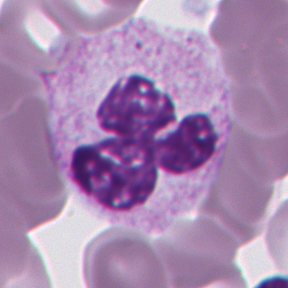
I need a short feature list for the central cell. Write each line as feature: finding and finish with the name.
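Nucleus: divided into three separate lobes.
Chromatin: dark purple, coarsely clumped.
Cytoplasm: no visible vacuoles.
Outline: smooth, without surface projections.
Name: segmented neutrophil.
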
